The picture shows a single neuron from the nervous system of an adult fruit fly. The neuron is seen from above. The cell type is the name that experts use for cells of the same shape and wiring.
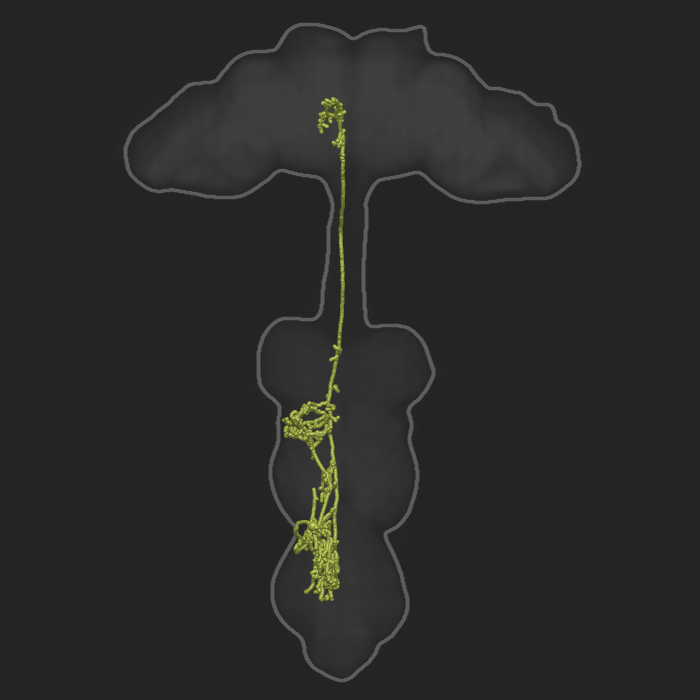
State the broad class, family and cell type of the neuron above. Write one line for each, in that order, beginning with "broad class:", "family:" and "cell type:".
broad class: ascending neuron
family: hemilineage 17A
cell type: AN17A003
